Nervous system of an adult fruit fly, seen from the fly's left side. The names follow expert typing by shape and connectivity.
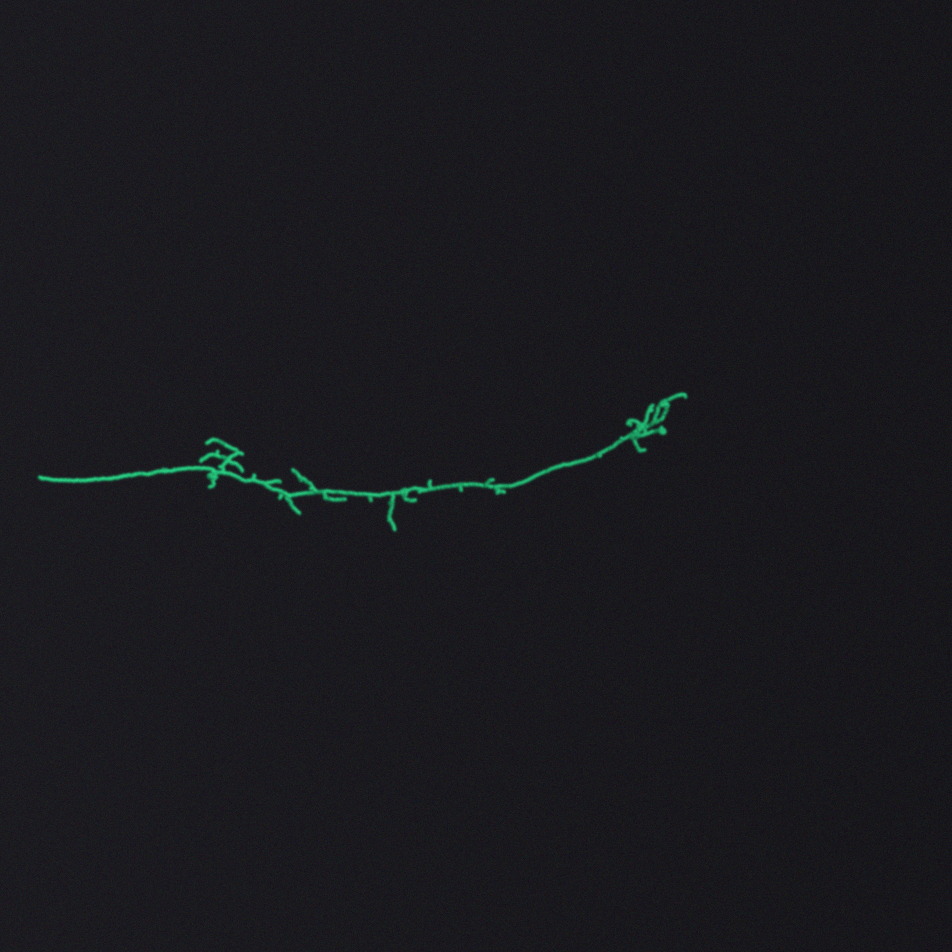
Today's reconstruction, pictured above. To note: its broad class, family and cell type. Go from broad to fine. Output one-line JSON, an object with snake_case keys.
{"broad_class": "descending neuron", "family": "DNg", "cell_type": "DNg107"}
